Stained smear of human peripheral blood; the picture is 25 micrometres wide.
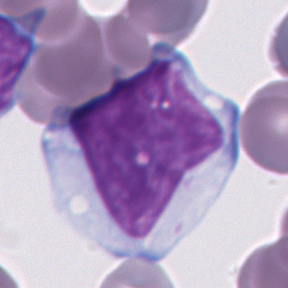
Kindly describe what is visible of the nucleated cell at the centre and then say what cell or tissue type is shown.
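I'd start with the nucleus, which looks angular, roughly four-sided, with fairly straight edges. Around it the cytoplasm makes a broader band on the lower left than on the upper right. It's pale blue, turning a deeper blue along the outer edge. Down at the lower left I can make out a small clear round spot in the cytoplasm. The cell is a myeloblast.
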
